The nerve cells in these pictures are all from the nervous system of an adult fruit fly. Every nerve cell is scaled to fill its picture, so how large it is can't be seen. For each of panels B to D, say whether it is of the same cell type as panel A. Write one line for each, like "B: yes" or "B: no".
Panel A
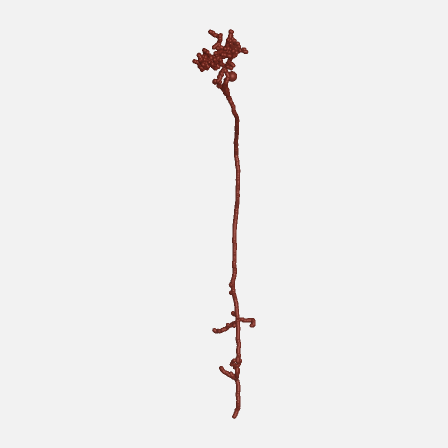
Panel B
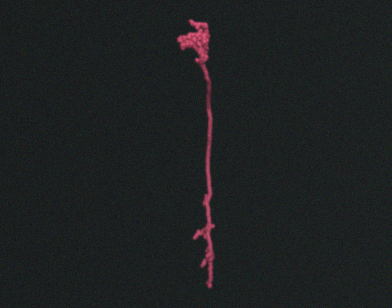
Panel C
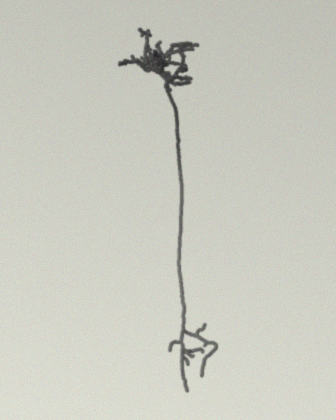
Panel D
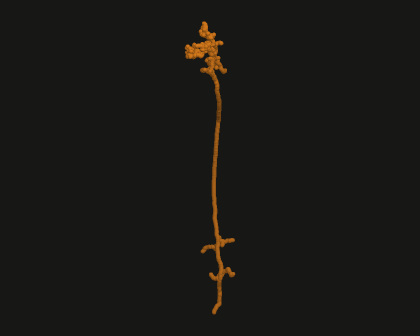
B: yes
C: no
D: yes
